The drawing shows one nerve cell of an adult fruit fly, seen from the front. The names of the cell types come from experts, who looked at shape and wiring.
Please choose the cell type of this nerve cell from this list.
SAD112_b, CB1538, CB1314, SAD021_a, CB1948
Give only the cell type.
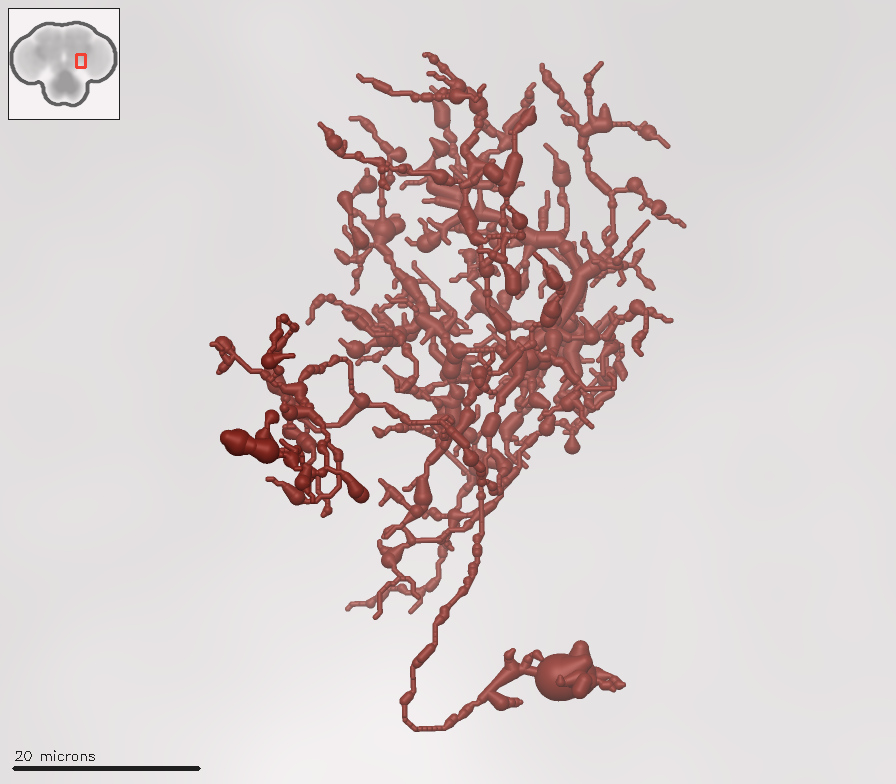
SAD021_a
